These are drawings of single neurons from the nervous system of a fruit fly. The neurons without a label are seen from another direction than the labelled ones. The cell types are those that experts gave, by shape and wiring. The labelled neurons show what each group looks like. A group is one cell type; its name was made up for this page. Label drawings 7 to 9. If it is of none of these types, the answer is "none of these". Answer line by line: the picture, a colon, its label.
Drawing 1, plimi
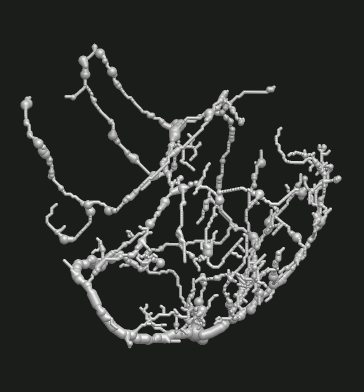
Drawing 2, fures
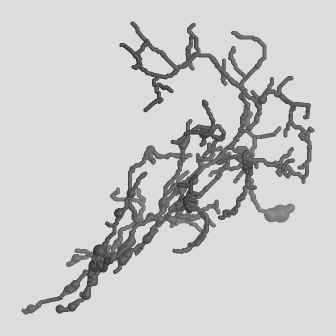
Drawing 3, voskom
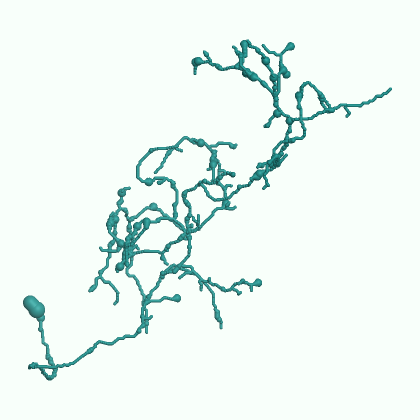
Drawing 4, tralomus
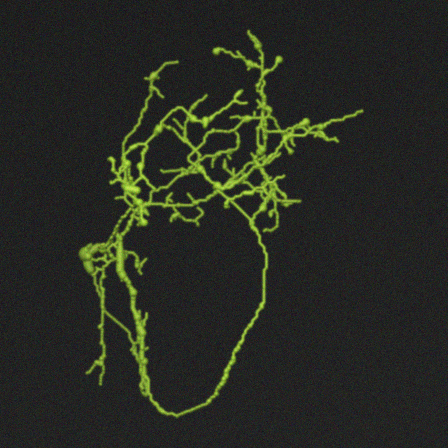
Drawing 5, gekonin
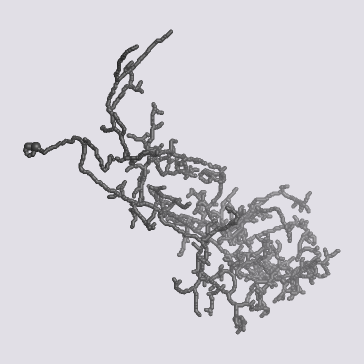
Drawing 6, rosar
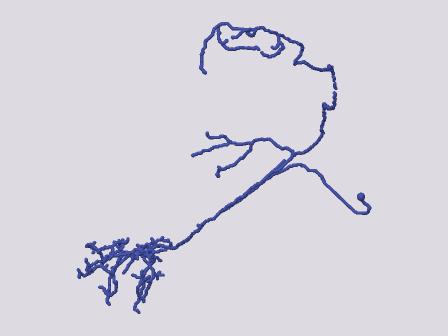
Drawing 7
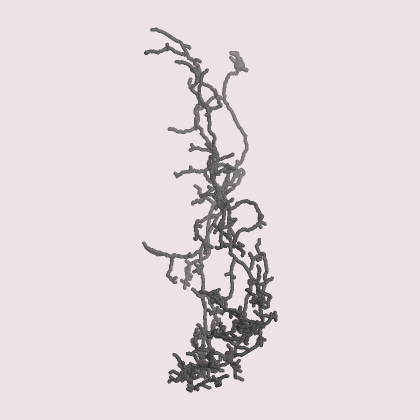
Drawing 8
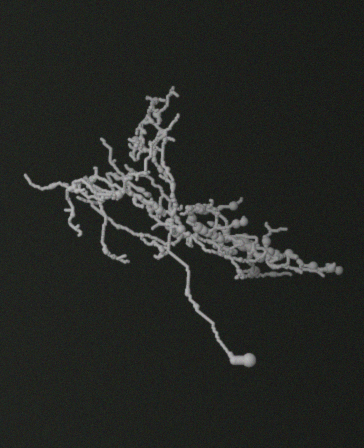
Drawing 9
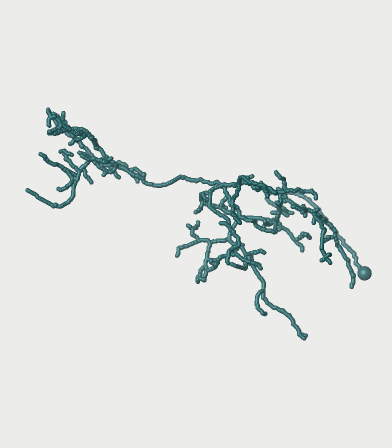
7: gekonin
8: fures
9: voskom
